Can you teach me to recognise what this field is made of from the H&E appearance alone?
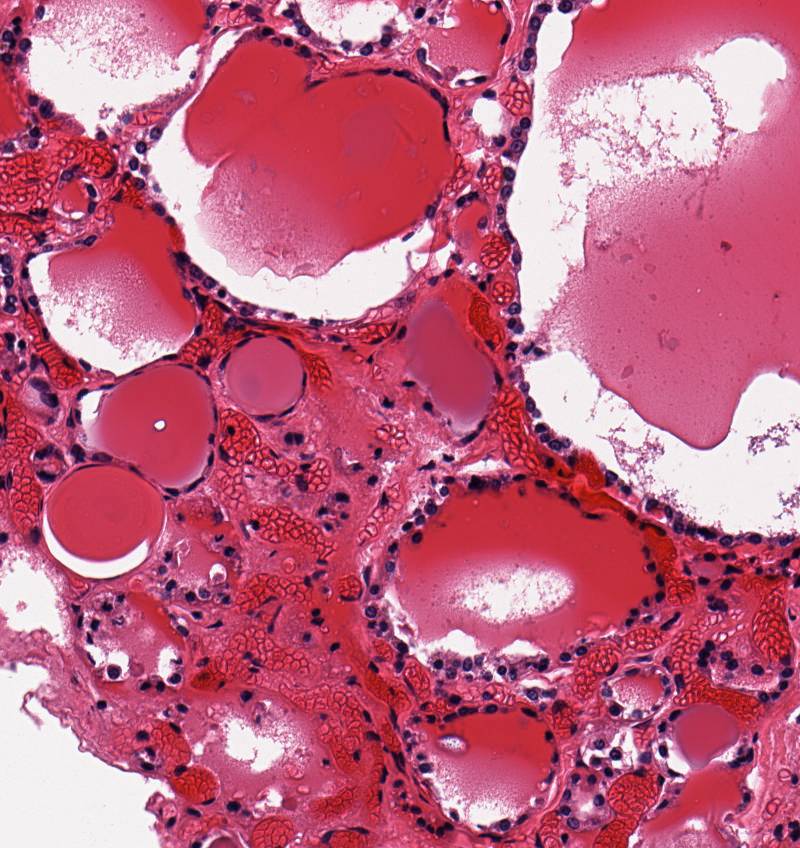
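Mostly thyroid follicle here, the follicles closely packed, round to irregular and of widely varying size, largest at upper right and top centre. One layer of flattened to low cuboidal cells with small dark round nuclei lines each, and the lumens hold homogeneous pink eosinophilic material.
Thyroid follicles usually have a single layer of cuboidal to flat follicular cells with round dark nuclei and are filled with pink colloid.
Thin-walled capillaries crowded with red blood cells run between follicles, thickest at lower left and centre.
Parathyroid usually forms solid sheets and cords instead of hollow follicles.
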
